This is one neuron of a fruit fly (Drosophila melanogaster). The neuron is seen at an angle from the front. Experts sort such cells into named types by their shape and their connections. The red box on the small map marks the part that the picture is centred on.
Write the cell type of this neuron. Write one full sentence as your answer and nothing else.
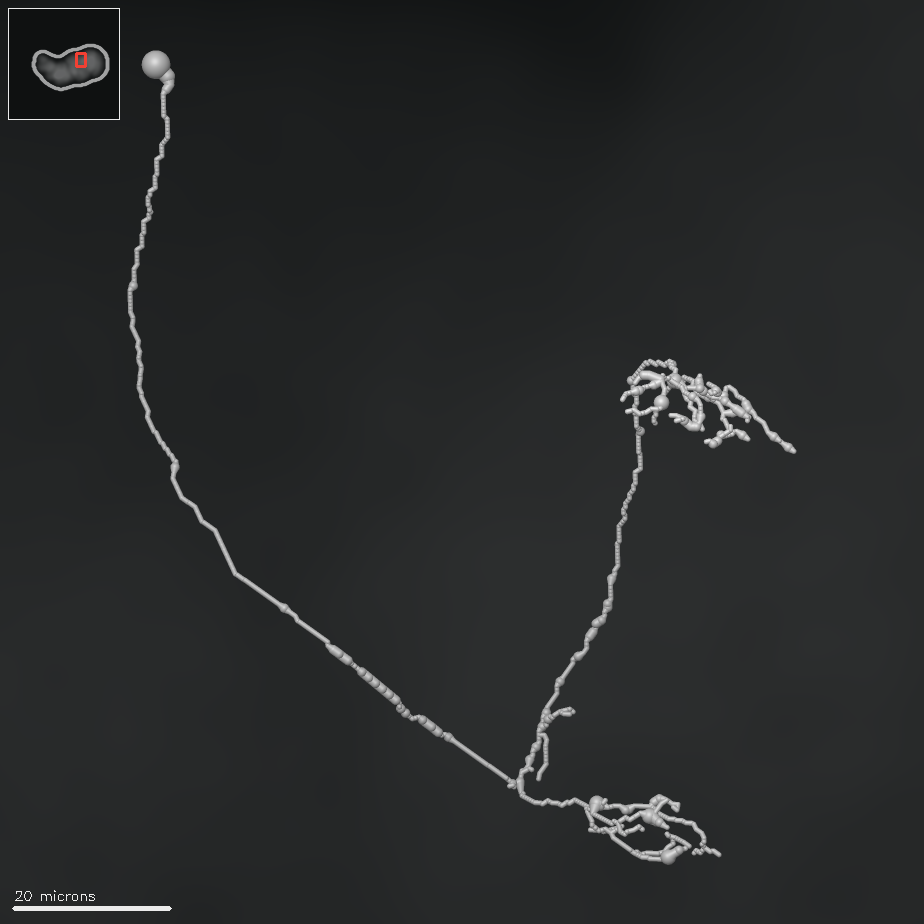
This neuron is recognized as the cell type vDeltaA_a.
